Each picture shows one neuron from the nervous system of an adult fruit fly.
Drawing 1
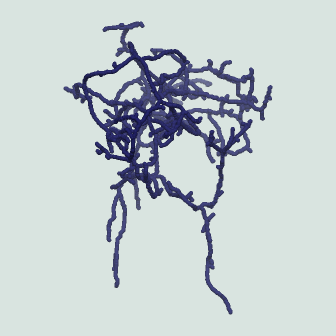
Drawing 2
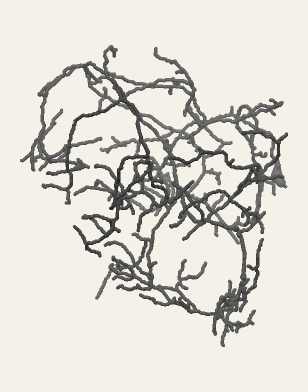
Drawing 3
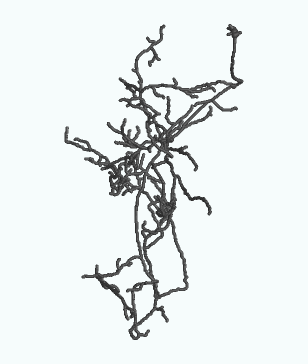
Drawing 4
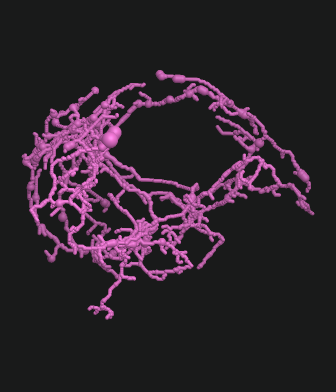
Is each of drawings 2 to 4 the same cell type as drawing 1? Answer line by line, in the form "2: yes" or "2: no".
2: yes
3: no
4: no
